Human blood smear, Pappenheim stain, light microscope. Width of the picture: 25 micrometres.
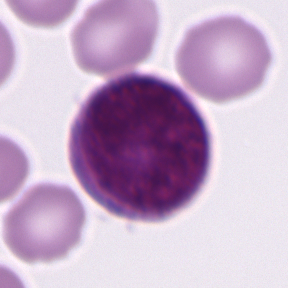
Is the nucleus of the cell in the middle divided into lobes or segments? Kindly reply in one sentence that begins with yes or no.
No, the cell's nucleus forms one compact piece that is round, oval or kidney-shaped.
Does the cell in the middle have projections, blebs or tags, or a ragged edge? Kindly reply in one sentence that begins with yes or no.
No, it is a smooth edge, not a rough one, that bounds the cell.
